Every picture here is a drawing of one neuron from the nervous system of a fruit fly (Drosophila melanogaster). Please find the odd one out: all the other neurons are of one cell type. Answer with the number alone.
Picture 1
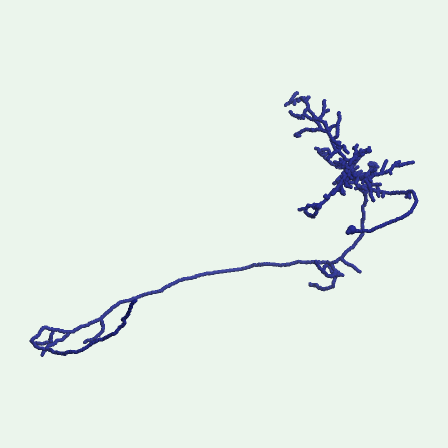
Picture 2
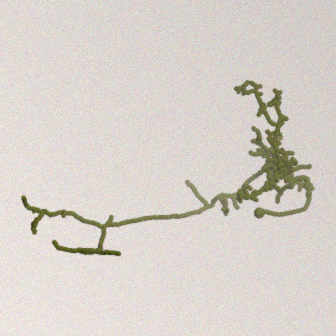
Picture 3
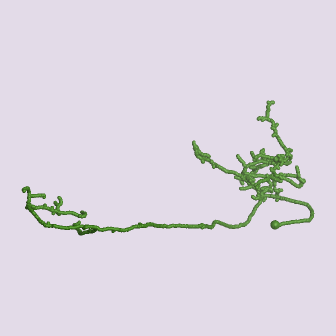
3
